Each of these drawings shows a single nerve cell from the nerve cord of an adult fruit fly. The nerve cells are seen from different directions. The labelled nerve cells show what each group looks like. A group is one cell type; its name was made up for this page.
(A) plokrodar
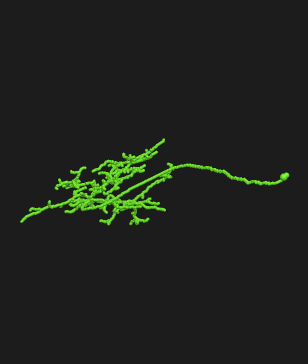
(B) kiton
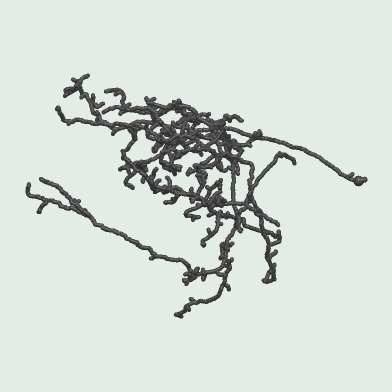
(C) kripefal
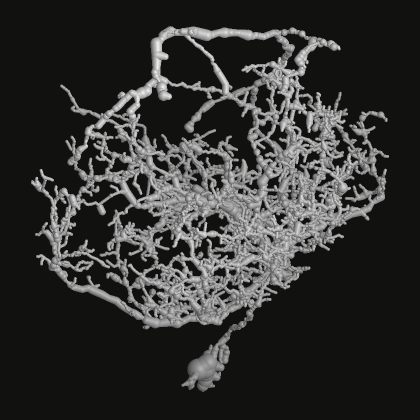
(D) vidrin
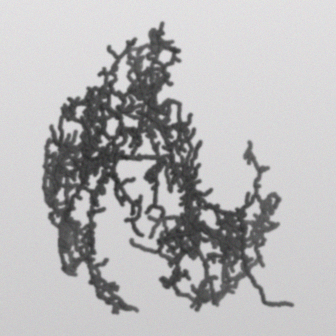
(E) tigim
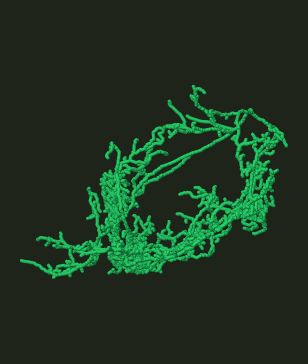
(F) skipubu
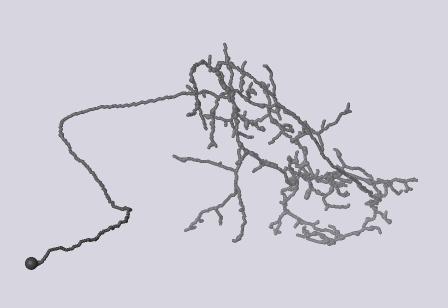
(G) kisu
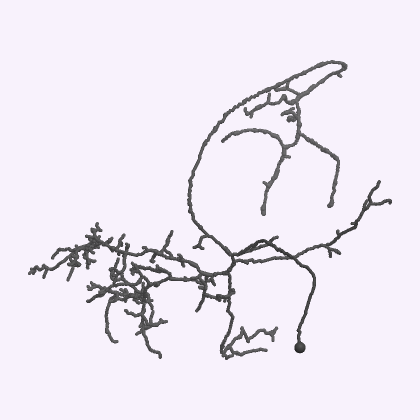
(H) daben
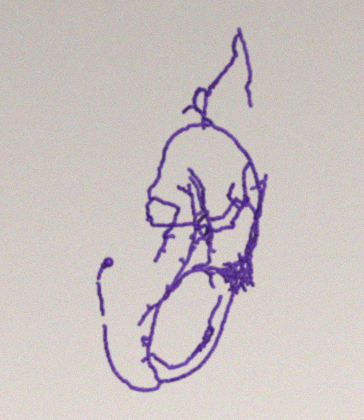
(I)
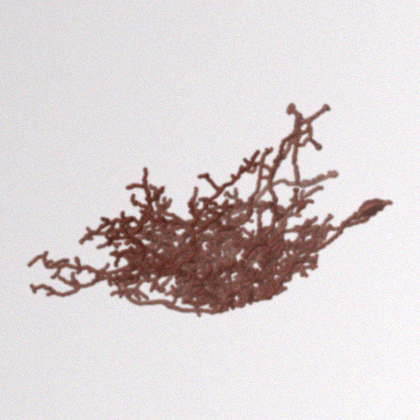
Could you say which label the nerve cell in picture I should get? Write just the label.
kripefal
